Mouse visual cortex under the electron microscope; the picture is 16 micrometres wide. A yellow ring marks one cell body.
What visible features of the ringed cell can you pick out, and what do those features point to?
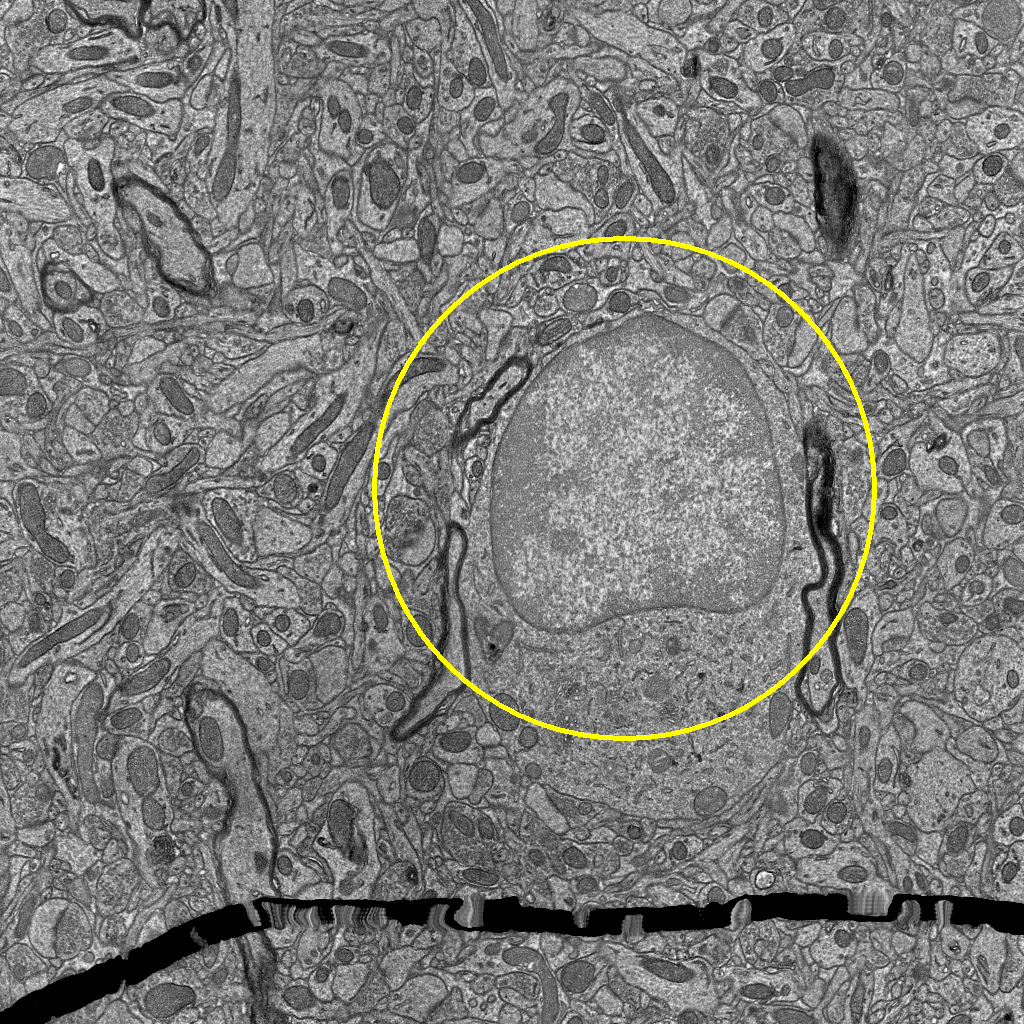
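Nuclear shape first: rounded above, with the lower border gently indented upward. Next, the nuclear envelope, which runs smoothly and has no deep infoldings. Then the chromatin, finely mottled with small pale and darker patches throughout. Last, the cytoplasm below the nucleus, holding a few small, scattered mitochondria. The ringed cell is an oligodendrocyte.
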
